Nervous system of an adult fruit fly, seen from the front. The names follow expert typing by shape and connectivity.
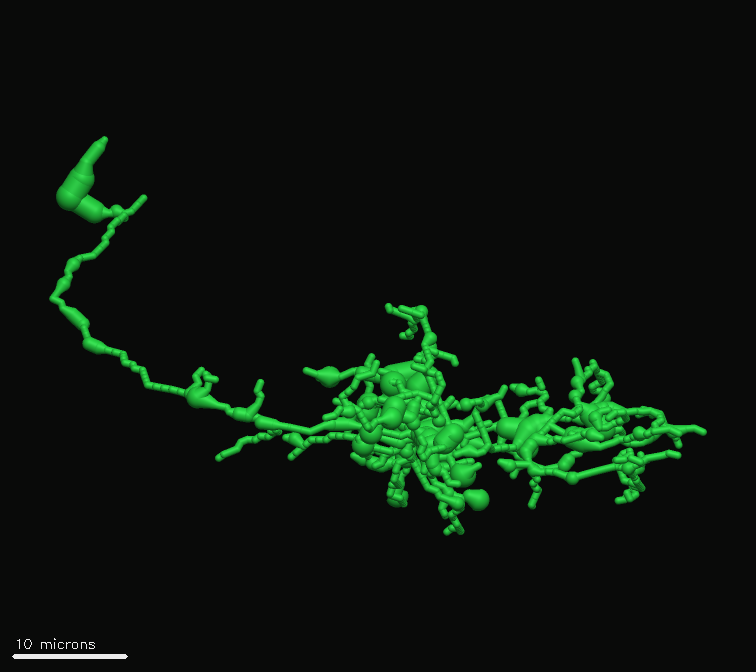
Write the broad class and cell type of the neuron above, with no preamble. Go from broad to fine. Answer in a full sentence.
A nerve-cord intrinsic neuron, type INXXX448.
